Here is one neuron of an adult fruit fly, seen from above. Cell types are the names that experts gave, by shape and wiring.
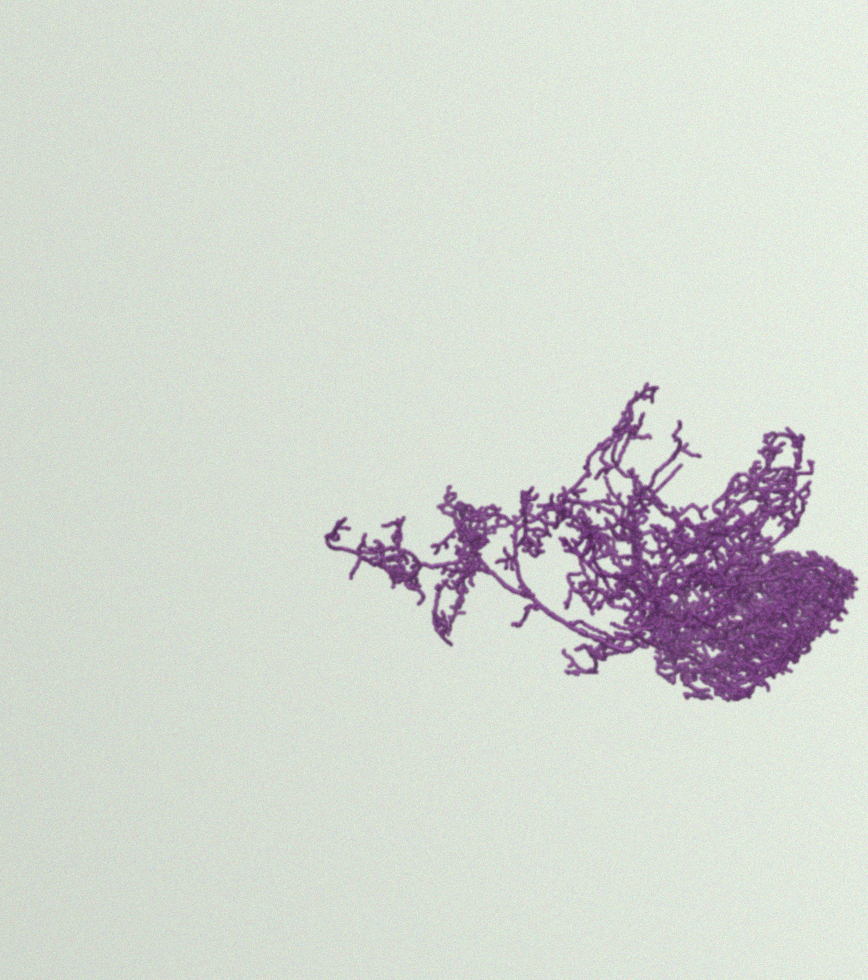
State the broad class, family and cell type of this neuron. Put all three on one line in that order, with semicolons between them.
visual centrifugal neuron; LoVC; LoVC18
